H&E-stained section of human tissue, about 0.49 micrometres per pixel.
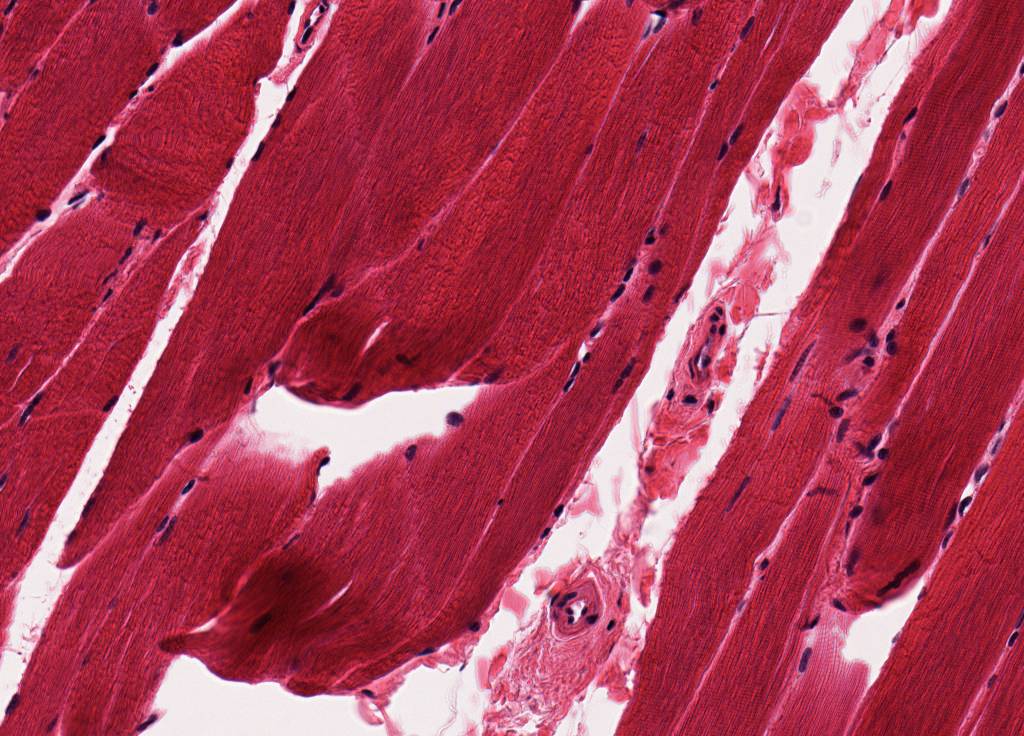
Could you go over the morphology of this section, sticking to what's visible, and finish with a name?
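The fibre nuclei, I'd say, look dark and flattened, lying at the fibre edges rather than in their centres. Here and there, fine cross-striations cross the fibres. Right of centre, a gap holds a strip of loose pink connective tissue with small blood vessels. No fat cells between the fibres. So: skeletal muscle.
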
